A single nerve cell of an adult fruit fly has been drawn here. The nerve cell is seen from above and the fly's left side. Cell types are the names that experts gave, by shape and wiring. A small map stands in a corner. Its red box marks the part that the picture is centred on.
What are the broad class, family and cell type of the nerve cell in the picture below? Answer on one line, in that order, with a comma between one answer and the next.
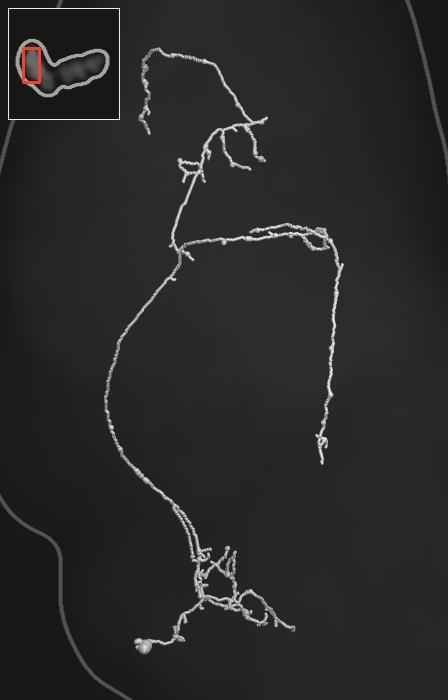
central-brain intrinsic neuron, hemilineage FLAa3, FLA004m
